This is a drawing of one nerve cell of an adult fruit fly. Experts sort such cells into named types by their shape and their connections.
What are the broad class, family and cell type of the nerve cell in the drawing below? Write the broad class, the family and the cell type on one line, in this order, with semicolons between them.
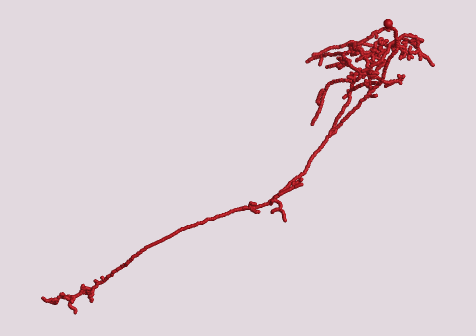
central-brain intrinsic neuron; hemilineage AOTUv4_dorsal; CB0361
